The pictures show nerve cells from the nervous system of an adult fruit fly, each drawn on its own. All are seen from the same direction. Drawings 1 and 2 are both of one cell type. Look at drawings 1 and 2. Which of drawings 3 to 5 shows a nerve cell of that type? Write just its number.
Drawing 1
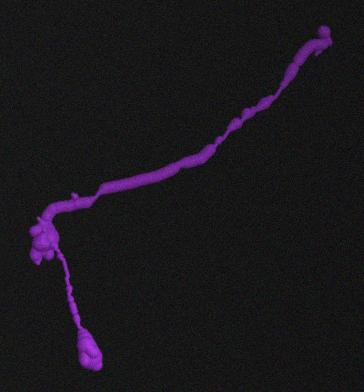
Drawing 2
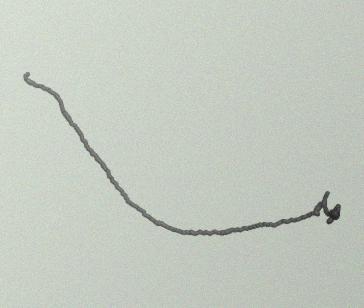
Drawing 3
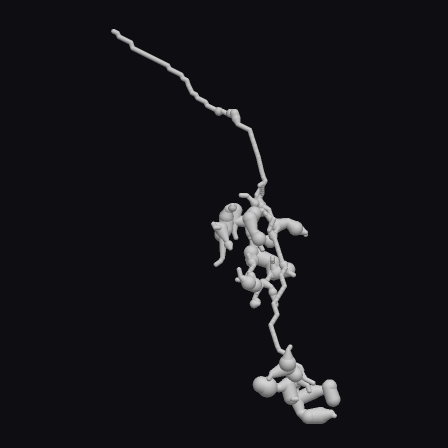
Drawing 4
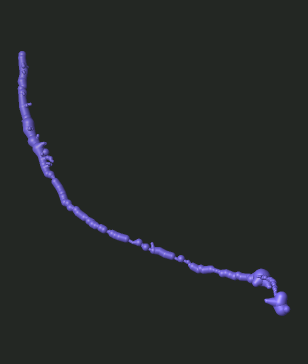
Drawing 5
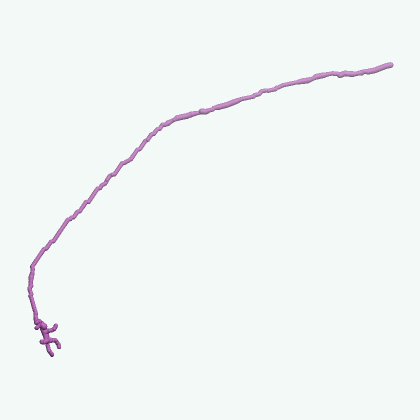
4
